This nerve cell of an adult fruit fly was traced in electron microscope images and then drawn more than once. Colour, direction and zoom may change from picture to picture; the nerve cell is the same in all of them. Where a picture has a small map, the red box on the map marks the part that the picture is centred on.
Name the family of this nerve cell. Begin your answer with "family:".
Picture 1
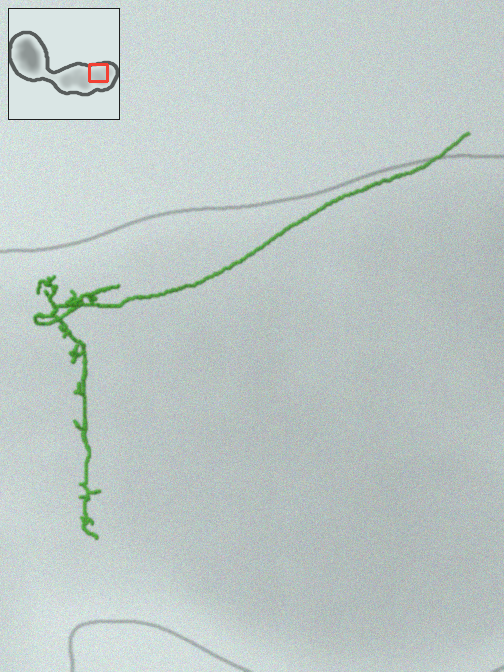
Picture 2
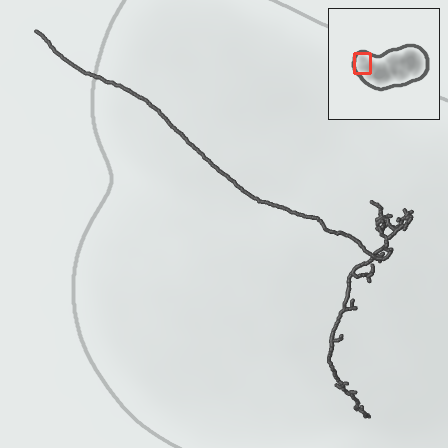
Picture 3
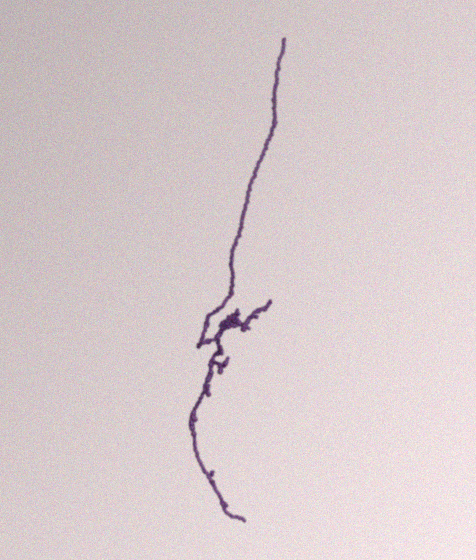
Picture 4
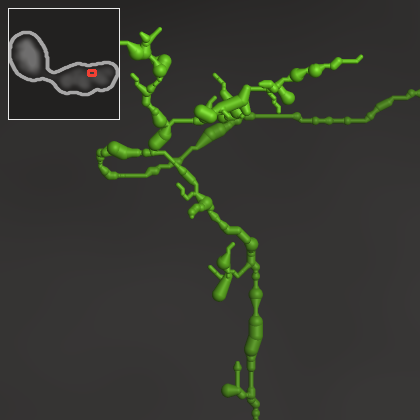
family: class mechanosensory tactile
